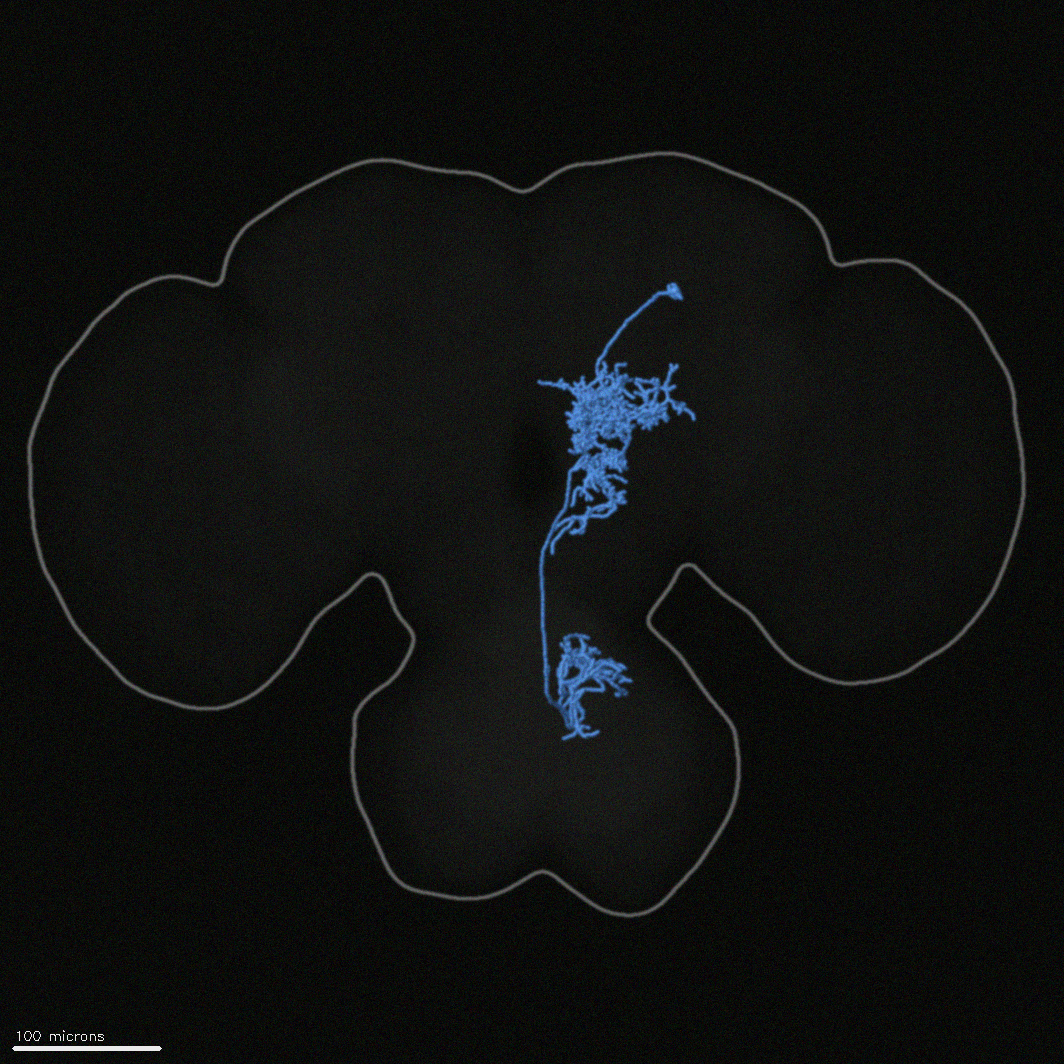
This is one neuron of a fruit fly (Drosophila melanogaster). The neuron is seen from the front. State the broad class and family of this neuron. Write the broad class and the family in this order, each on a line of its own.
descending neuron
hemilineage WEDd1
